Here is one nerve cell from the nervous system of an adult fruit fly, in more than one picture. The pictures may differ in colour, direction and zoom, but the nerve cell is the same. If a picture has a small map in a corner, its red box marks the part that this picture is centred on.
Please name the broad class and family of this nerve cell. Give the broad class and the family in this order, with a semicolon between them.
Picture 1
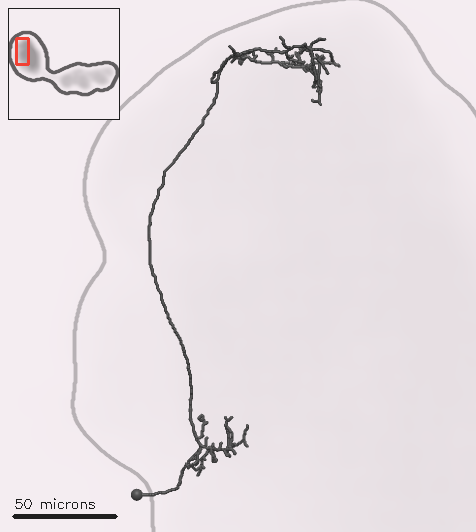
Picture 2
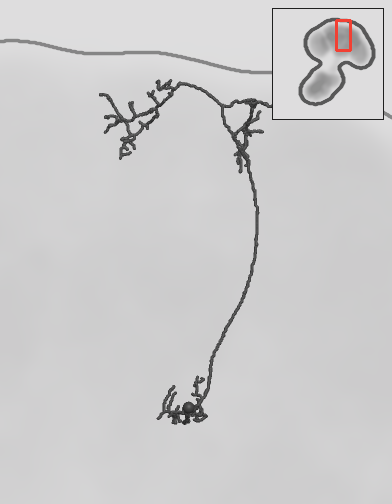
central-brain intrinsic neuron; hemilineage FLAa3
